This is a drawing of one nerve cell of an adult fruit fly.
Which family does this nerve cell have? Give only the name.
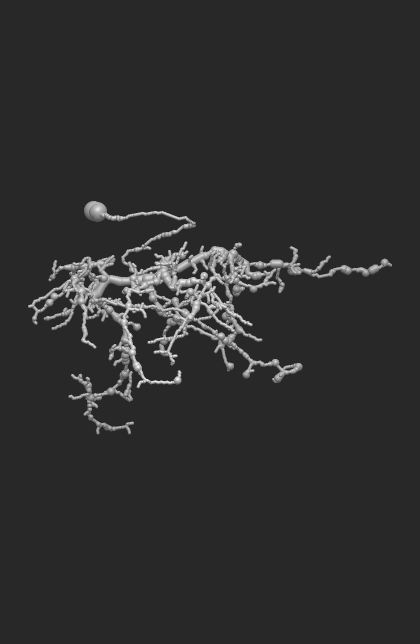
hemilineage WEDa1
